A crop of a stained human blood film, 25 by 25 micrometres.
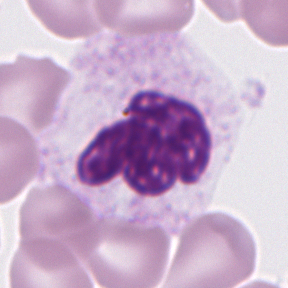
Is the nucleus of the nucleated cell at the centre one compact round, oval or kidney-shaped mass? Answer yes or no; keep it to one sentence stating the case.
No, this cell has a lobed nucleus rather than a single undivided one.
